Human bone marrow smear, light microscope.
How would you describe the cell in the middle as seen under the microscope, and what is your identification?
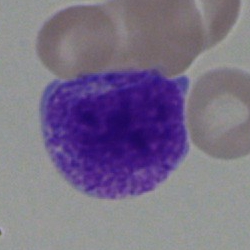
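Rounded in shape, the cell has a flattened upper border where it abuts the red cells above. It stains deep purple, most intensely at its centre, and contains no clear vacuoles. Slight blurring of the image softens fine detail. The cell is a myelocyte.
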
